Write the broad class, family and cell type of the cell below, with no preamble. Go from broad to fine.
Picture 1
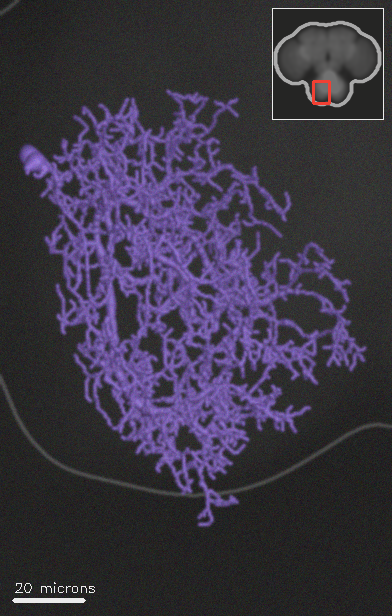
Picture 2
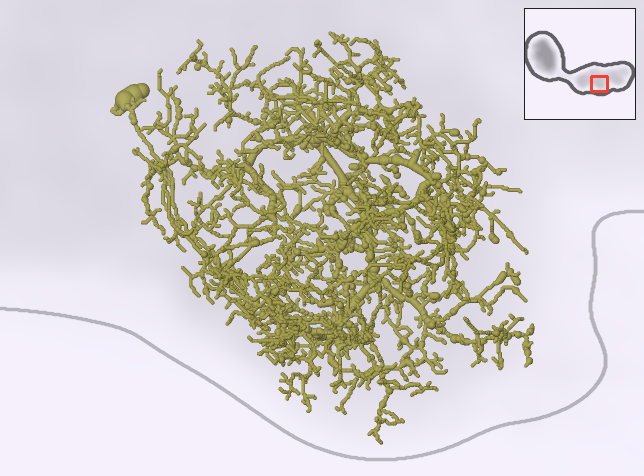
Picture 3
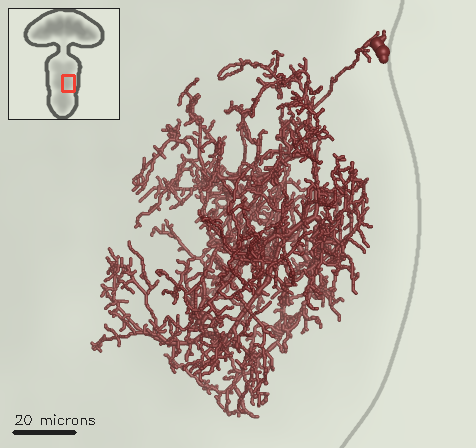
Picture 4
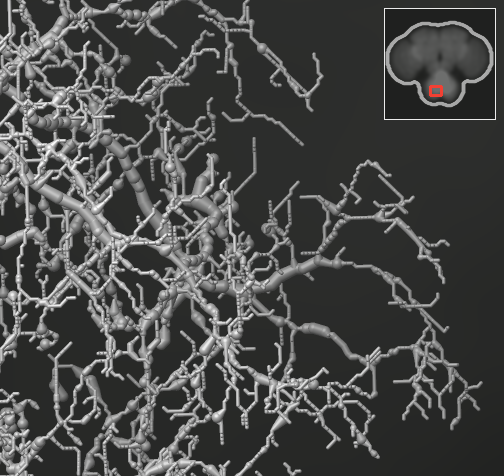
nerve-cord intrinsic neuron; hemilineage 08A; IN08A007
